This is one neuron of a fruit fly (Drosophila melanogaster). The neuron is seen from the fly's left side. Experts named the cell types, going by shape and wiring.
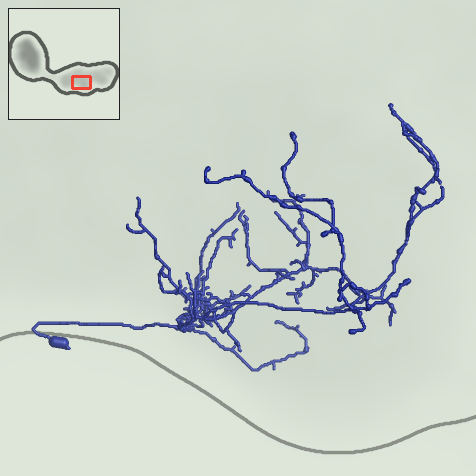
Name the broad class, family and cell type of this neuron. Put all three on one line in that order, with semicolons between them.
nerve-cord intrinsic neuron; hemilineage 14A; IN14A025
